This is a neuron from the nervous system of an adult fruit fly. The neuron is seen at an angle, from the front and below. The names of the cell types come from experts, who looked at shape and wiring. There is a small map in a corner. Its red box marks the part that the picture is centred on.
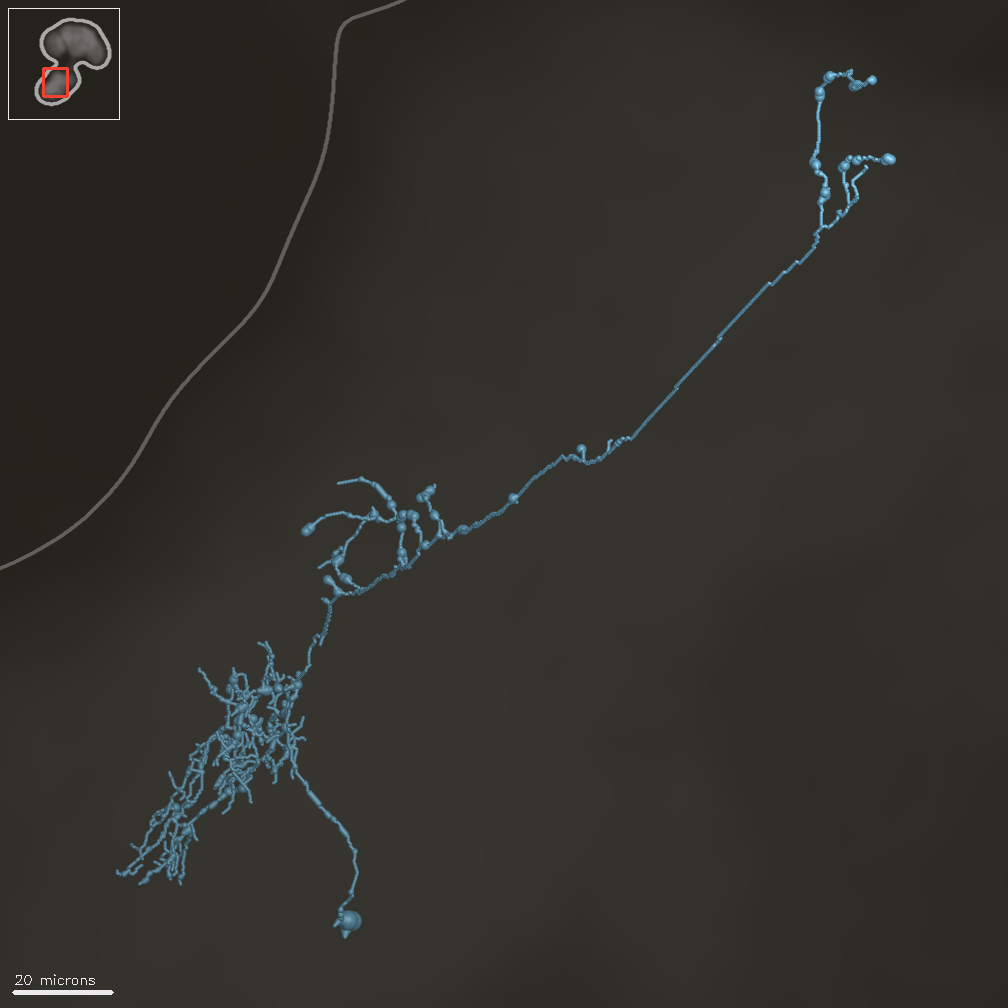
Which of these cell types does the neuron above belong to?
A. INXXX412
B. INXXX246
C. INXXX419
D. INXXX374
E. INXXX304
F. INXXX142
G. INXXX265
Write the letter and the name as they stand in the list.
C. INXXX419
